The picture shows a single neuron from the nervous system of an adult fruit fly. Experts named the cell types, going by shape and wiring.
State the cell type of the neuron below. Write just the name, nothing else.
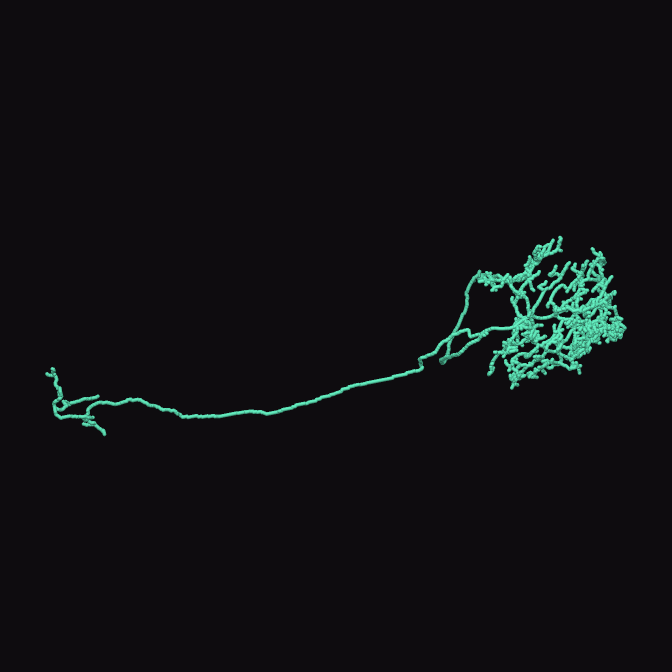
PVLP028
